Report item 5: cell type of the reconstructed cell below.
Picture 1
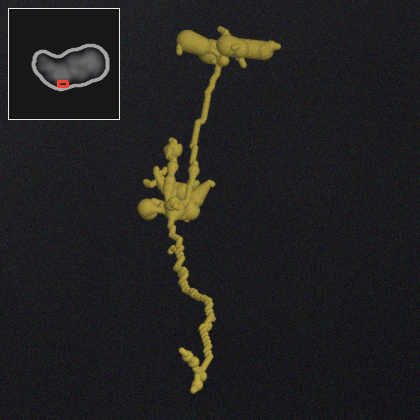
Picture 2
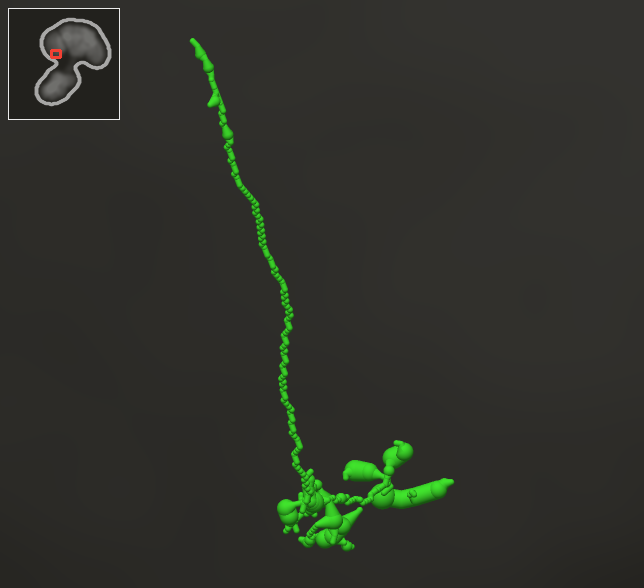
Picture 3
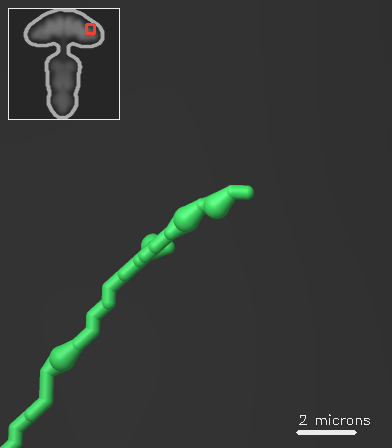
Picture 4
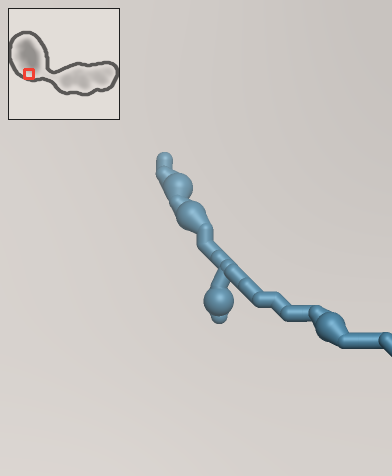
L5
